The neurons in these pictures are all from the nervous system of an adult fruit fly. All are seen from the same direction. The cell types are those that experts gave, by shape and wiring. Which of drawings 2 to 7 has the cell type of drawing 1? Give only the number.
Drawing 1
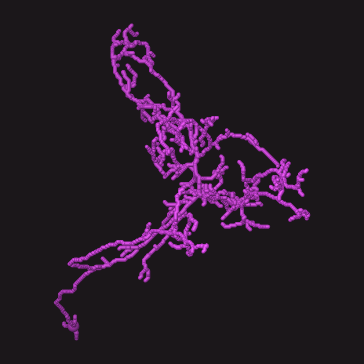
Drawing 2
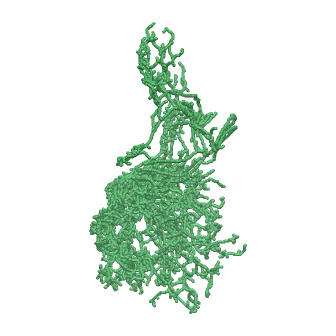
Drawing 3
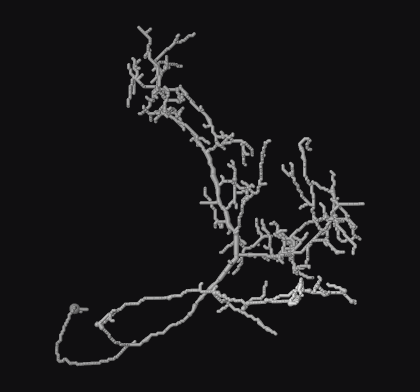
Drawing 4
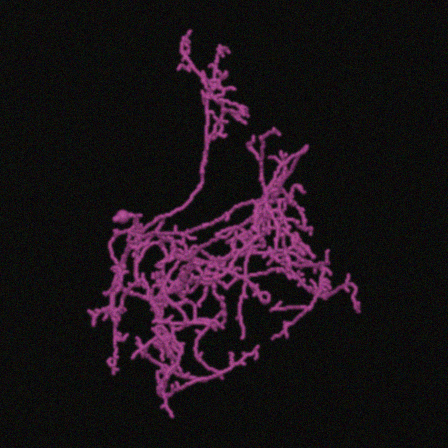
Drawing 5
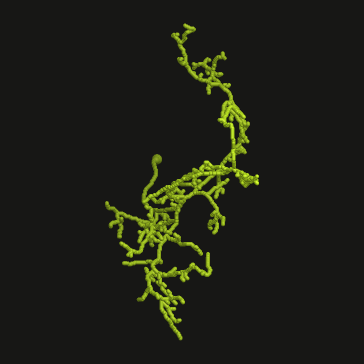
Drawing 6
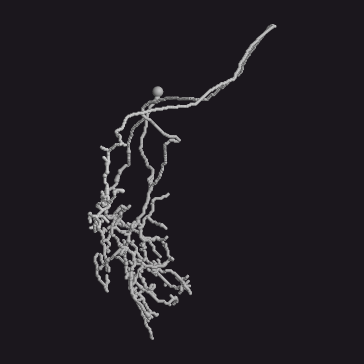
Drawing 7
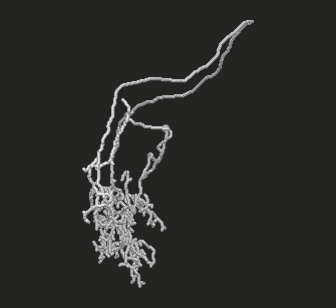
3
